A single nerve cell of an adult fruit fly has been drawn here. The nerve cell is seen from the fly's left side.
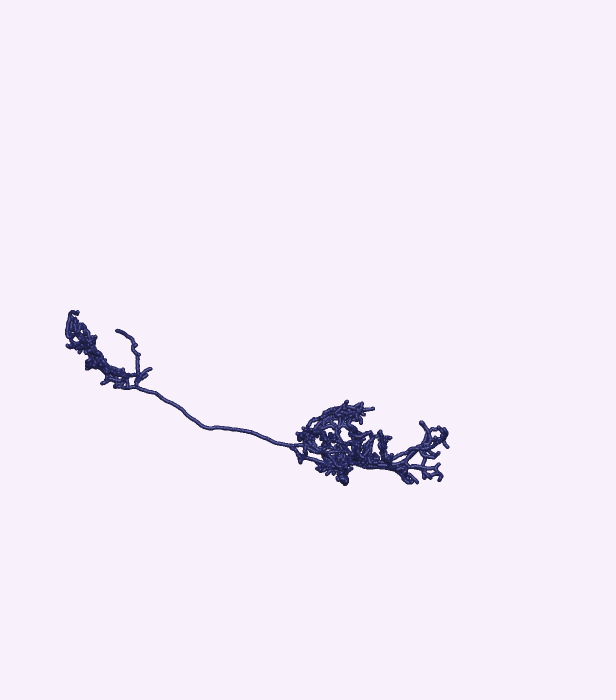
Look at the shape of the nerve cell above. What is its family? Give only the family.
hemilineage 27X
